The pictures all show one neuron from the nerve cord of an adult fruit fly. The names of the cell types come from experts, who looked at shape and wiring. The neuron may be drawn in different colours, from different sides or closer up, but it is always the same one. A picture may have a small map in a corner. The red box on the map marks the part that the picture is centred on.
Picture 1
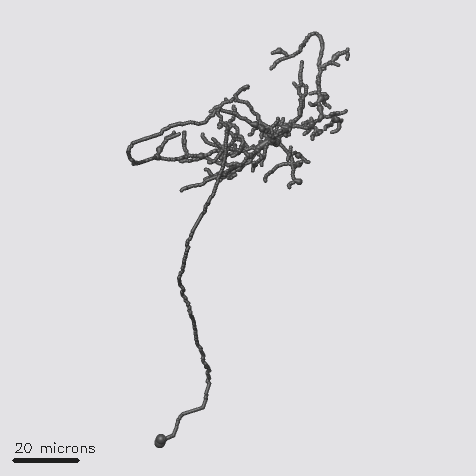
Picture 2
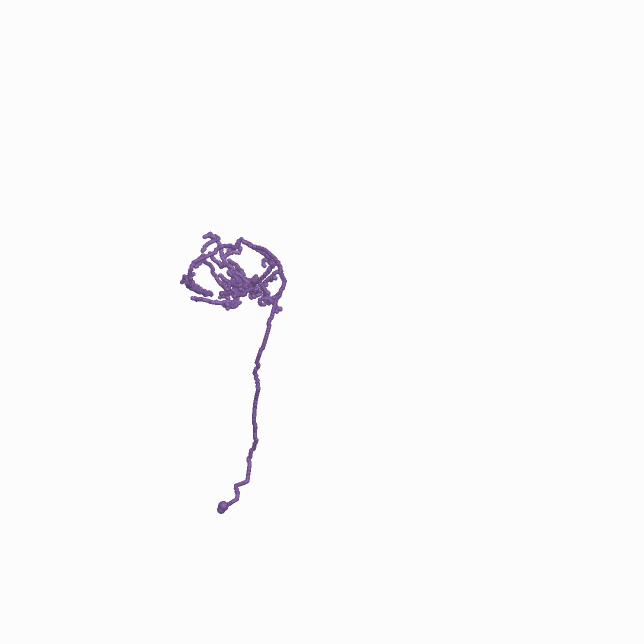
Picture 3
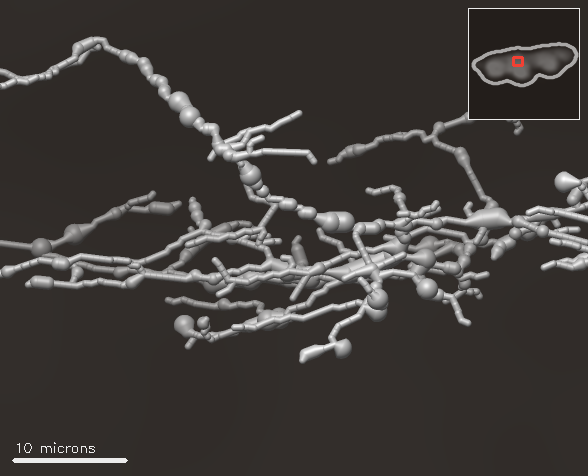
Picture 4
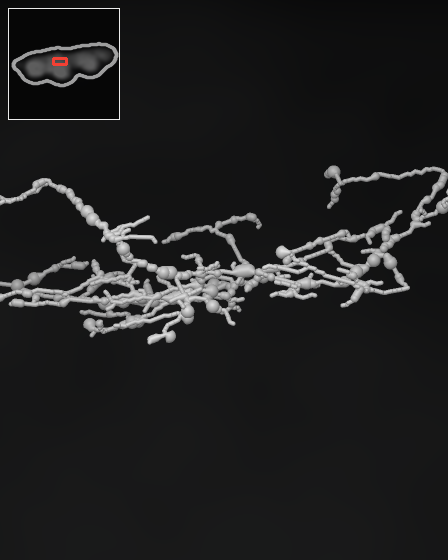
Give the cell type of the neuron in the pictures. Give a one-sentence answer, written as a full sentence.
The type assigned to this neuron is IN02A049.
